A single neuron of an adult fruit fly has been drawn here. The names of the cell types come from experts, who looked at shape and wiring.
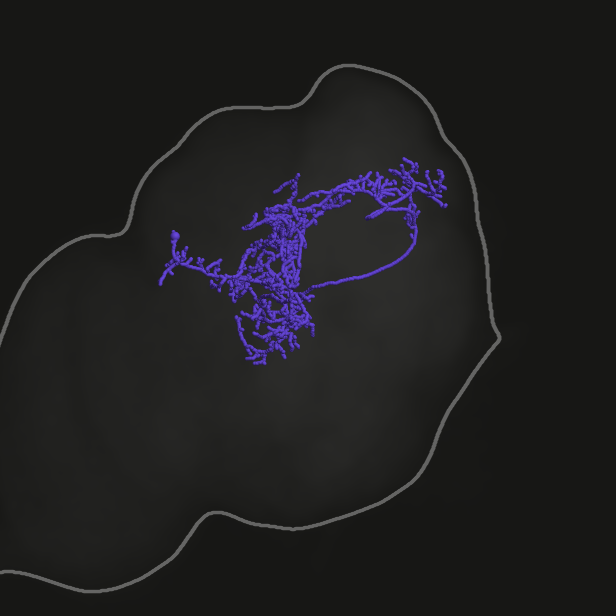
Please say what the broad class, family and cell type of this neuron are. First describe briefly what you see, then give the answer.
The cell body can be seen on the left of the picture. As drawn here it is wider than it is tall. Its broad class is central-brain intrinsic neuron. Its family is hemilineage SMPpv2_ventral. Its cell type is AVLP708m.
